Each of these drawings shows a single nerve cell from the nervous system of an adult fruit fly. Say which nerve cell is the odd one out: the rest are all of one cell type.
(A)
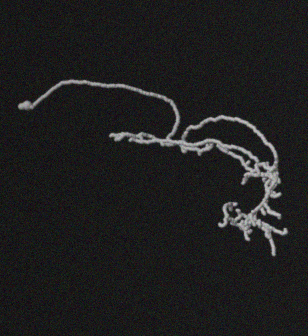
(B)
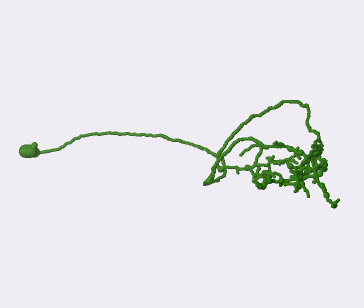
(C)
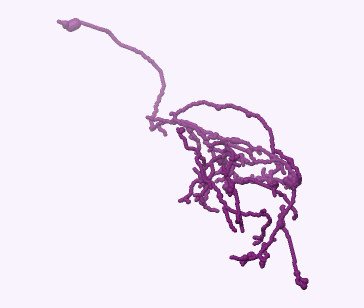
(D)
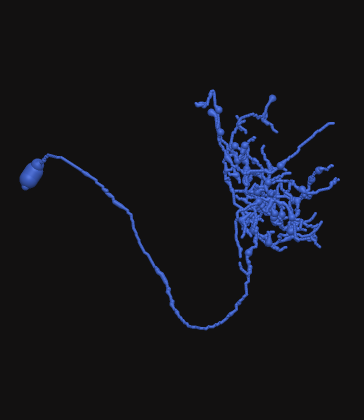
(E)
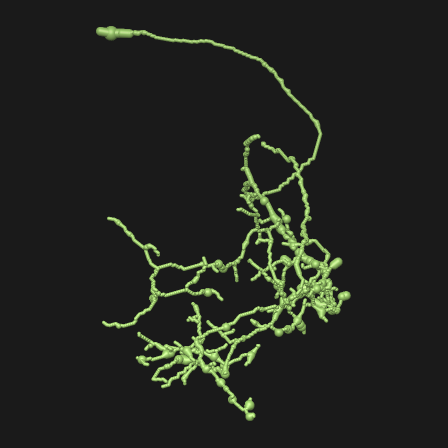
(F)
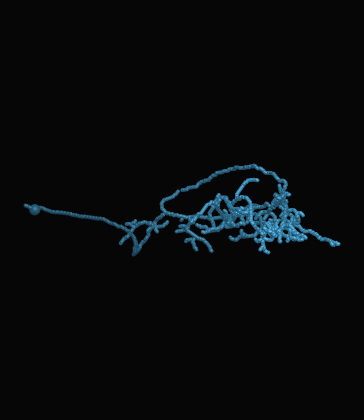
Picture D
